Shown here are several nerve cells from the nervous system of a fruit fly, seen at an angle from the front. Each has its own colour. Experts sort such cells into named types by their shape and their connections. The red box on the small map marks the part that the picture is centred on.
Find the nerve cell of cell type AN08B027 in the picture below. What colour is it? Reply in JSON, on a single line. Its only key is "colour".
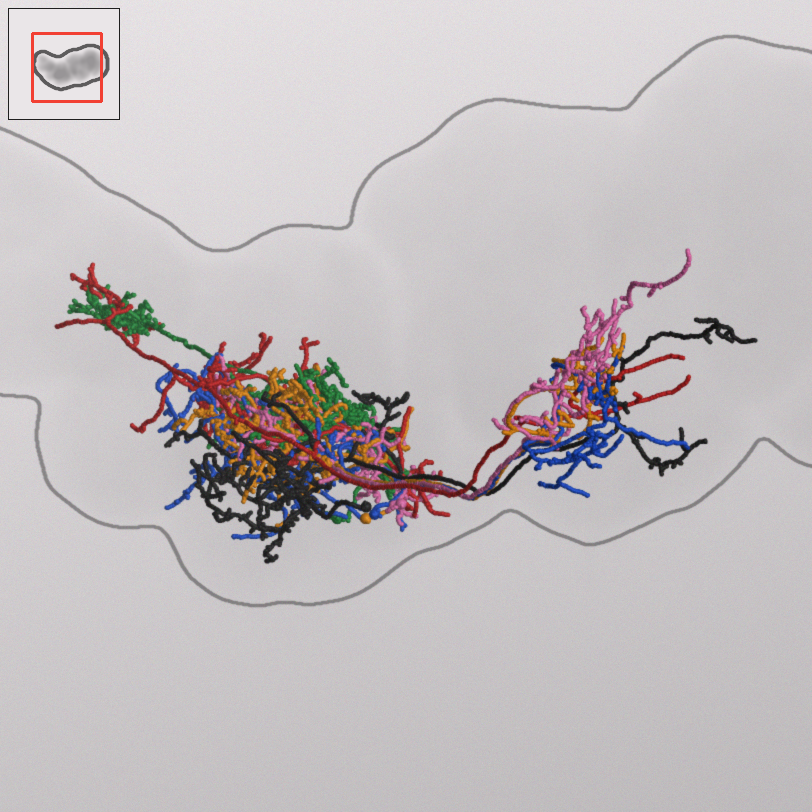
{"colour": "pink"}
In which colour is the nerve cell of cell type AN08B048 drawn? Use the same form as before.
{"colour": "orange"}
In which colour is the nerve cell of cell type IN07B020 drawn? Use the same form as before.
{"colour": "green"}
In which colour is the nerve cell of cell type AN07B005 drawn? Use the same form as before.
{"colour": "red"}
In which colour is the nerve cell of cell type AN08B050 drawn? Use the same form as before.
{"colour": "blue"}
